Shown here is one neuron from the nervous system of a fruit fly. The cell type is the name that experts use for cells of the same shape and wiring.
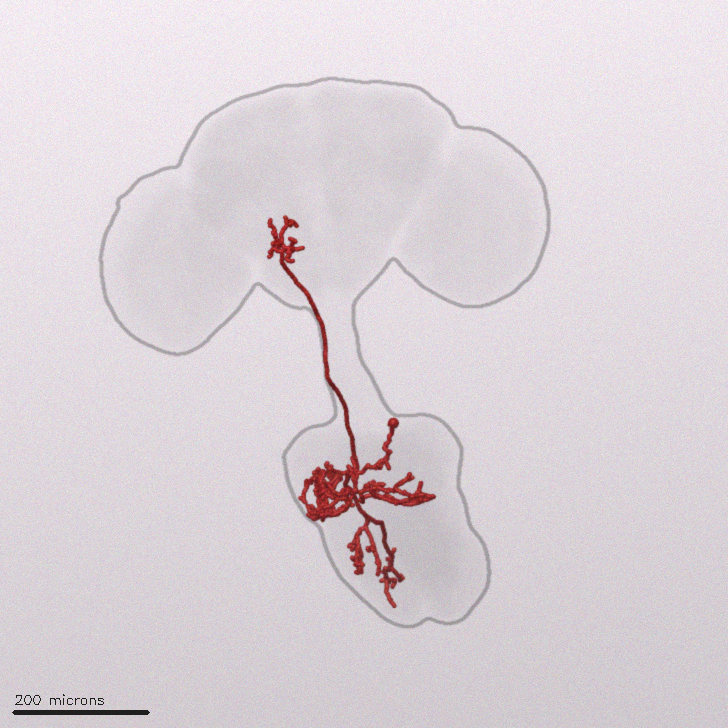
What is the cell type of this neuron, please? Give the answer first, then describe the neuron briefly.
Its cell type is AN09B006. Its broad class is ascending neuron. Its cell body lies in the middle of the picture. By the scale bar it is about 600 microns tall in this view.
